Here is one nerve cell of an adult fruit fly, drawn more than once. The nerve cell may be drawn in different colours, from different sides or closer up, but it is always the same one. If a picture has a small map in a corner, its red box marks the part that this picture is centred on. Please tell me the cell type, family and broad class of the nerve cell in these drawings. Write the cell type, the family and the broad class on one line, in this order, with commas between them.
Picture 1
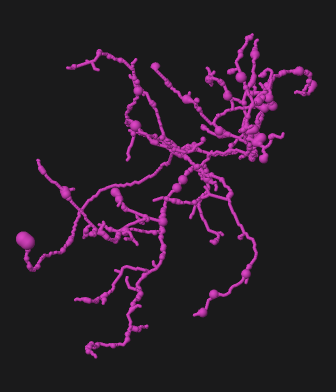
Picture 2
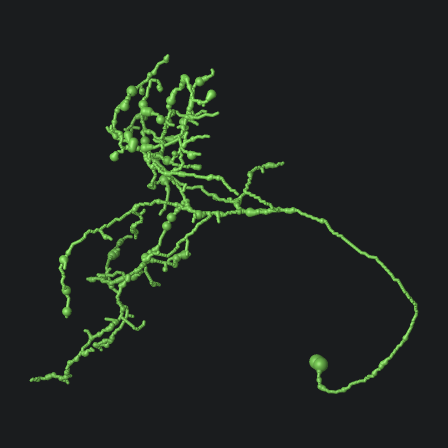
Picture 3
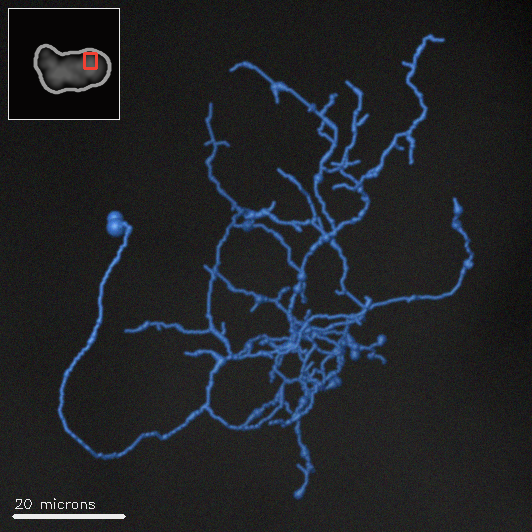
CB1527, hemilineage VLPp&l1_anterior, central-brain intrinsic neuron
